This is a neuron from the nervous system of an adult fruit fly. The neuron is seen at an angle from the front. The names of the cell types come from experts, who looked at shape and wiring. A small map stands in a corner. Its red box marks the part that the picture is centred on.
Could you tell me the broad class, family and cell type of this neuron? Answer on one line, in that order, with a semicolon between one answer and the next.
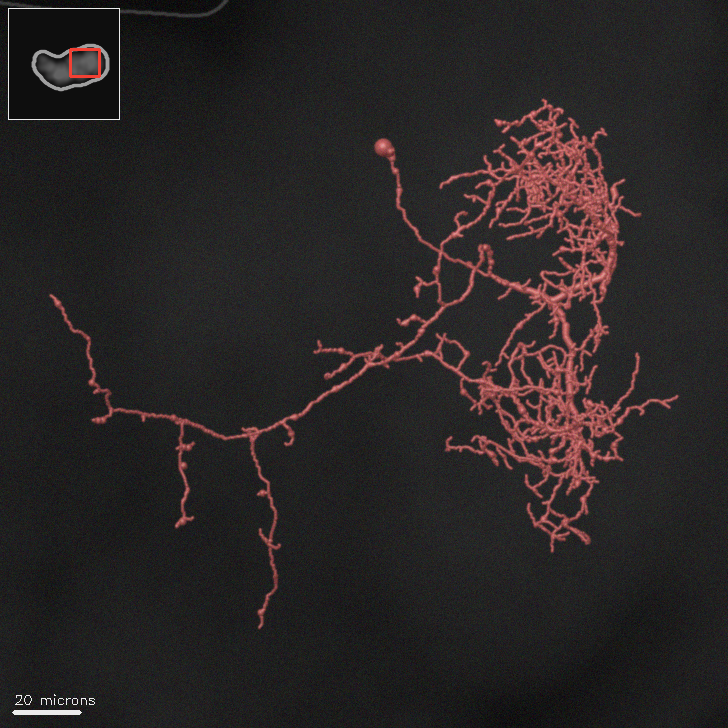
central-brain intrinsic neuron; hemilineage DL1_ventral; AVLP711m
